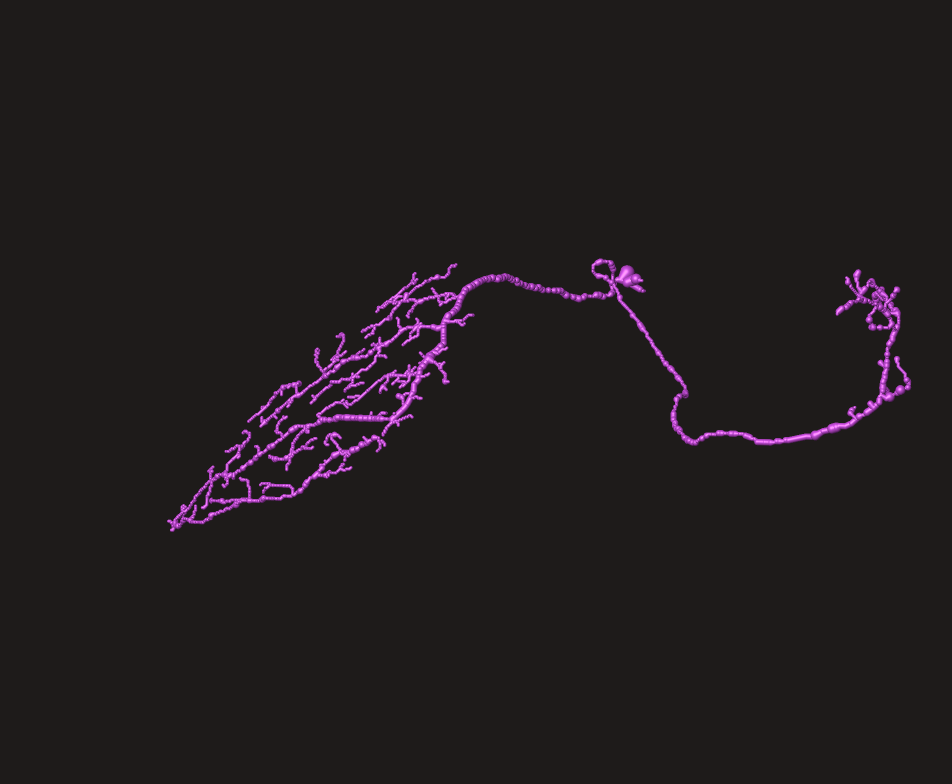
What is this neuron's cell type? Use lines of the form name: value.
cell type: MeVP46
